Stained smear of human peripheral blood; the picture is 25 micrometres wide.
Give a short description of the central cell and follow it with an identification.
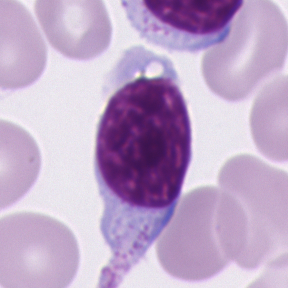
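An oval nucleus, about 12 by 8 micrometres, fills nearly the whole width of the cell, leaving almost no cytoplasm at its sides. Its chromatin is dense and dark purple, with coarse clumping. A single small, round, clear vacuole sits at its upper edge. Small purplish-red granules are most plentiful in the cytoplasm below the nucleus. This cell is a large granular lymphocyte.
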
